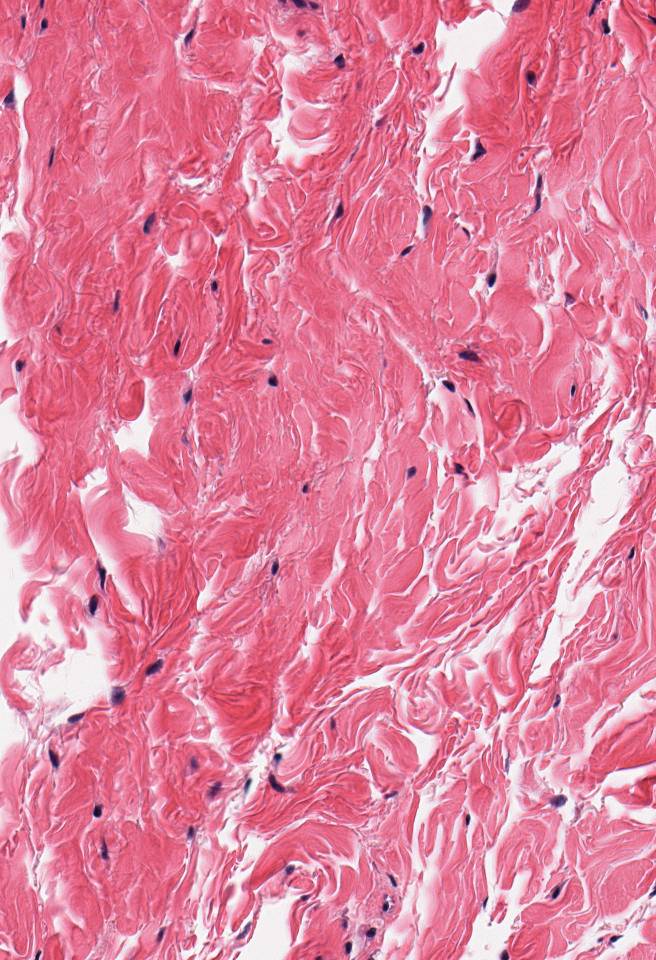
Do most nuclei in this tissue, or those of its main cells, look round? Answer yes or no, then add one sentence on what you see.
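No. Small, dark, elongated fibroblast nuclei lie scattered between the collagen bundles.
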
